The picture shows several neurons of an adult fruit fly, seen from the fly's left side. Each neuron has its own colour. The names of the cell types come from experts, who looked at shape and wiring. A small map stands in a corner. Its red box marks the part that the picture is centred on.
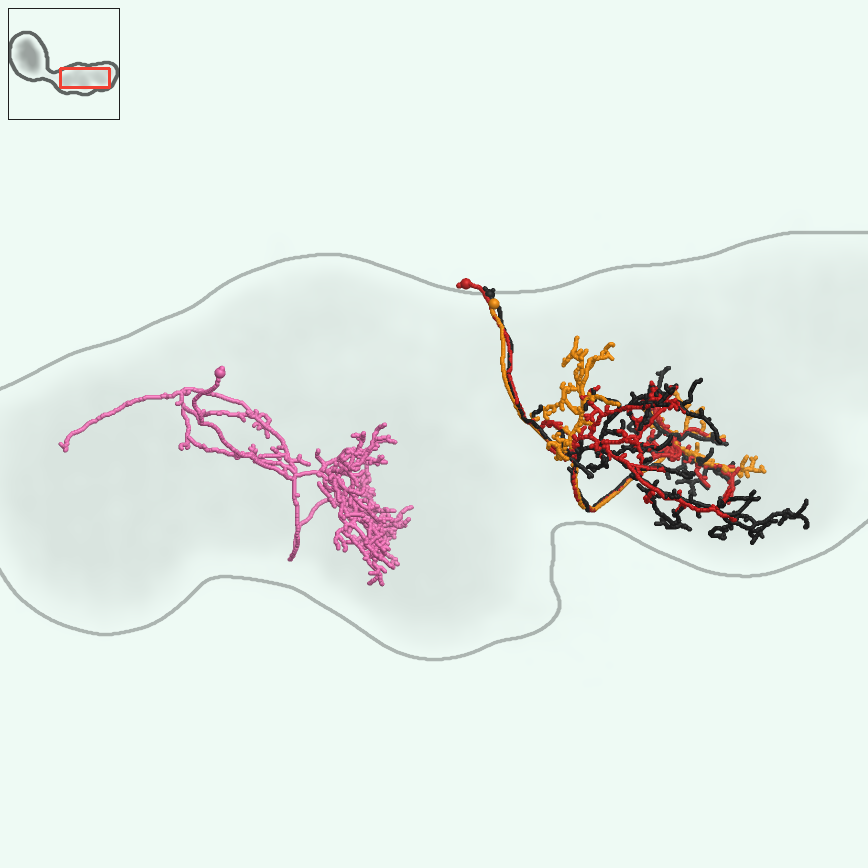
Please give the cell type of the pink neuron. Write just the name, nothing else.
IN01A035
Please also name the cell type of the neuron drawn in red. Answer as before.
IN01A057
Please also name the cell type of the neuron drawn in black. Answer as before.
IN01A042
